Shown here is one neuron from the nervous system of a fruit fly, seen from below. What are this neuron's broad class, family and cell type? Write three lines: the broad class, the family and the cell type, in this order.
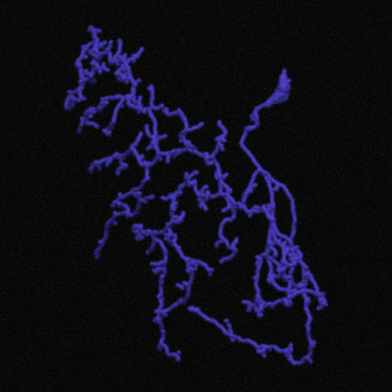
optic-lobe intrinsic neuron
Cm
Cm11c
